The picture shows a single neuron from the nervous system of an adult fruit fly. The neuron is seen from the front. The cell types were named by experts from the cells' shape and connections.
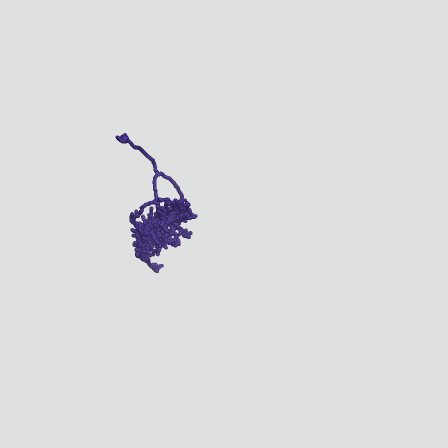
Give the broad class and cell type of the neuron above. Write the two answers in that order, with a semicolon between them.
central-brain intrinsic neuron; LAL017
